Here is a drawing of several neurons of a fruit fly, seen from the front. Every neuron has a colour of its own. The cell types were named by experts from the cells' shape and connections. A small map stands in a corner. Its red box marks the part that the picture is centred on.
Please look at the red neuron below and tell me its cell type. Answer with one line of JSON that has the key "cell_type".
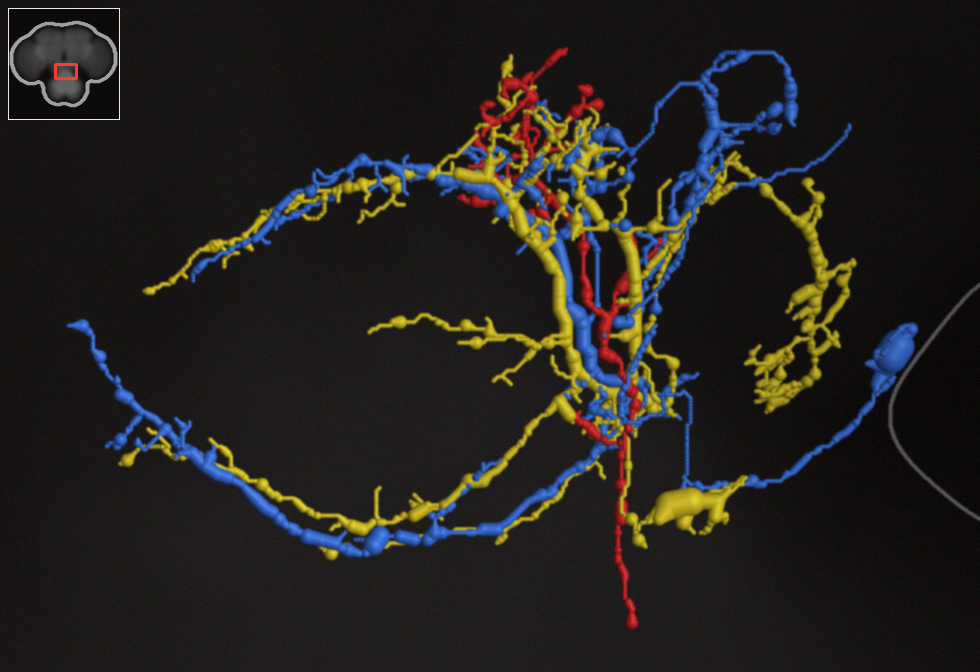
{"cell_type": "LB3a"}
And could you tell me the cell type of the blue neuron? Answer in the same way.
{"cell_type": "GNG232"}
